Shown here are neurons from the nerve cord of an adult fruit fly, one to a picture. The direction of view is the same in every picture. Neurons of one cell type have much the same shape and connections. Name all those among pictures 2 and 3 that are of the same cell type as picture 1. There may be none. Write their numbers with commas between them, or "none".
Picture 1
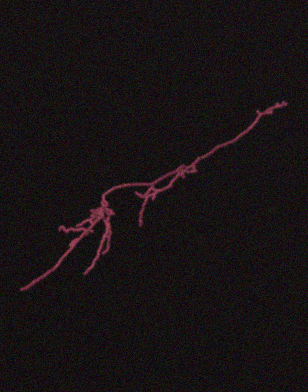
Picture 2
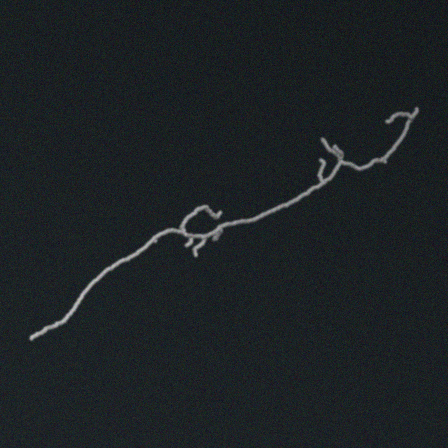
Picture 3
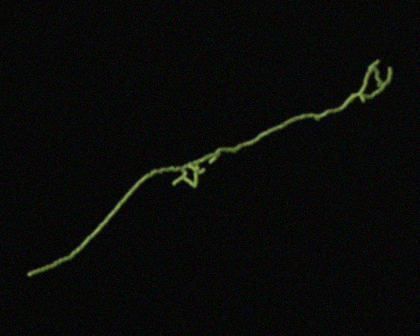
none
